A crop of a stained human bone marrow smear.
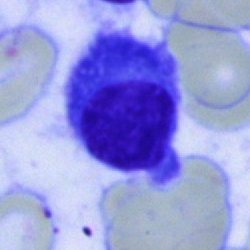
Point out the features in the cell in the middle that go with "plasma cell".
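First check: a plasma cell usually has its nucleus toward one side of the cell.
Here the nucleus sits off-centre, in the lower part of the cell, so its position goes with the name plasma cell.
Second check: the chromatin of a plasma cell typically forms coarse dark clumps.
In this cell the chromatin is dark purple and densely stained, in keeping with that darkness. Beyond those checks, the widest band of cytoplasm lies above the nucleus, and a small blunt bulge of cytoplasm projects from the lower right edge.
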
